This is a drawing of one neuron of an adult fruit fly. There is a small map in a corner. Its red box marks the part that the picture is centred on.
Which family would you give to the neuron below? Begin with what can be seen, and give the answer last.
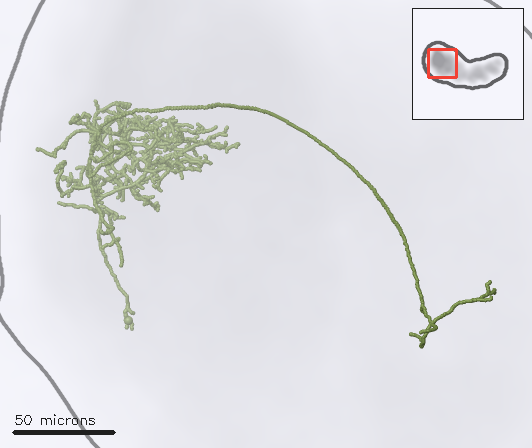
The cell body can be seen at the lower left of the picture. From left to right in the picture it spans about 250 microns. Dozens of branch ends can be seen. It is a central-brain intrinsic neuron. The family is hemilineage VLPl&p1_lateral.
